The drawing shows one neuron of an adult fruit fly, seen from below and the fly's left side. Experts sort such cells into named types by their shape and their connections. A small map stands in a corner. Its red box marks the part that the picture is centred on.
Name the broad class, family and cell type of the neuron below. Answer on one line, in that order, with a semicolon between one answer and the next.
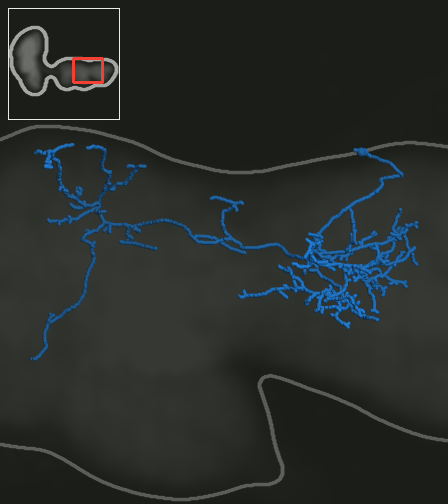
nerve-cord intrinsic neuron; hemilineage 18B; IN18B042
